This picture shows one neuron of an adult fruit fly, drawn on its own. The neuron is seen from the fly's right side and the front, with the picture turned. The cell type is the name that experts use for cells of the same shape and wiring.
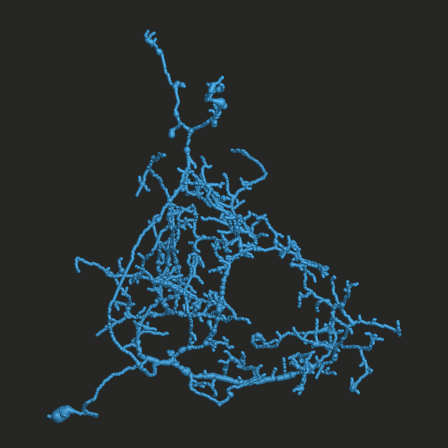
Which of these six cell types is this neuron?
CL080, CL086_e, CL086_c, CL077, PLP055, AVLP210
CL080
